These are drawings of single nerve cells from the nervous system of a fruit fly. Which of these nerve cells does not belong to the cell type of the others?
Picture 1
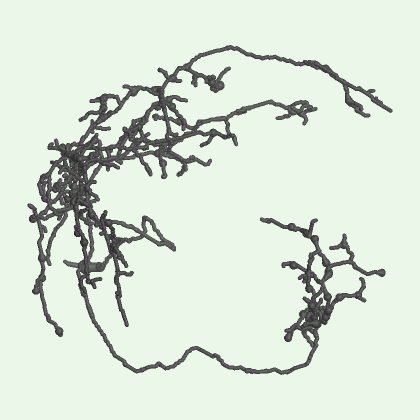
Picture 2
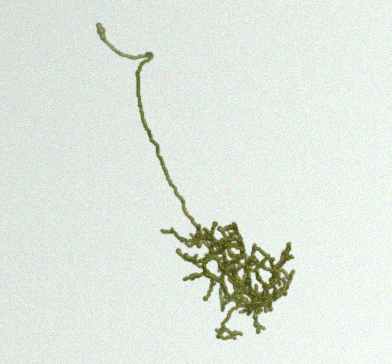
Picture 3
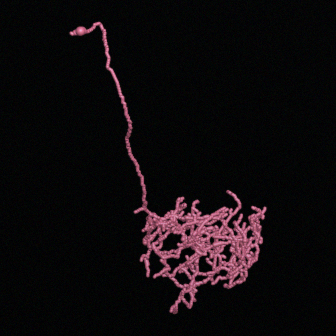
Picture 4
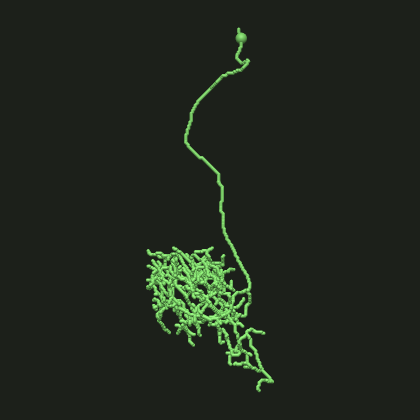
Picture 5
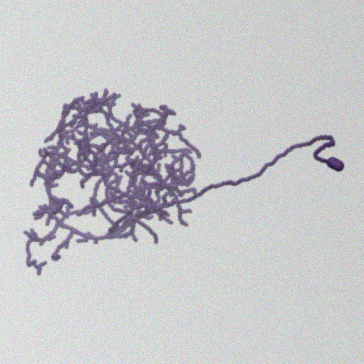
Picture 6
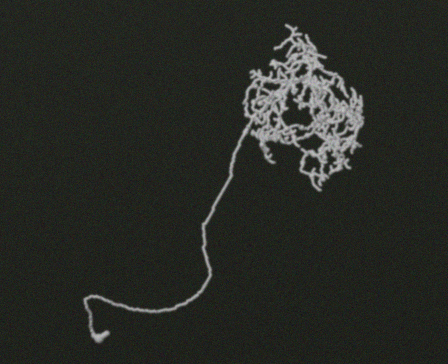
Picture 1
